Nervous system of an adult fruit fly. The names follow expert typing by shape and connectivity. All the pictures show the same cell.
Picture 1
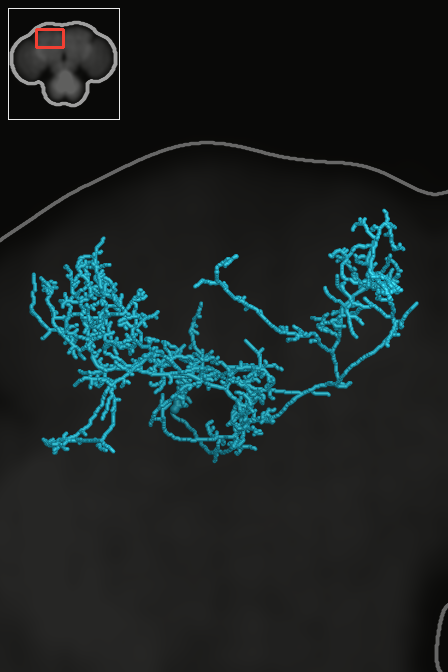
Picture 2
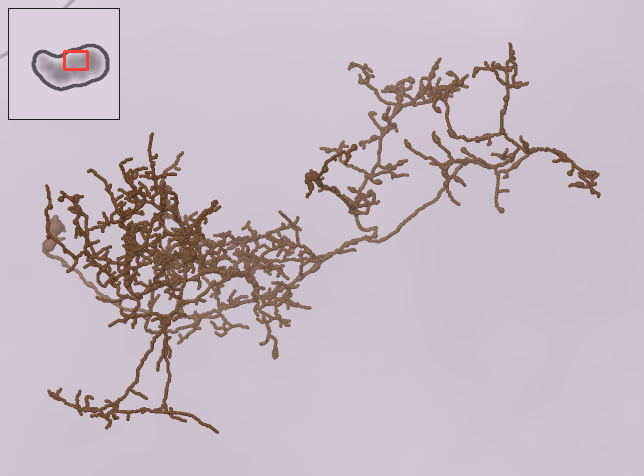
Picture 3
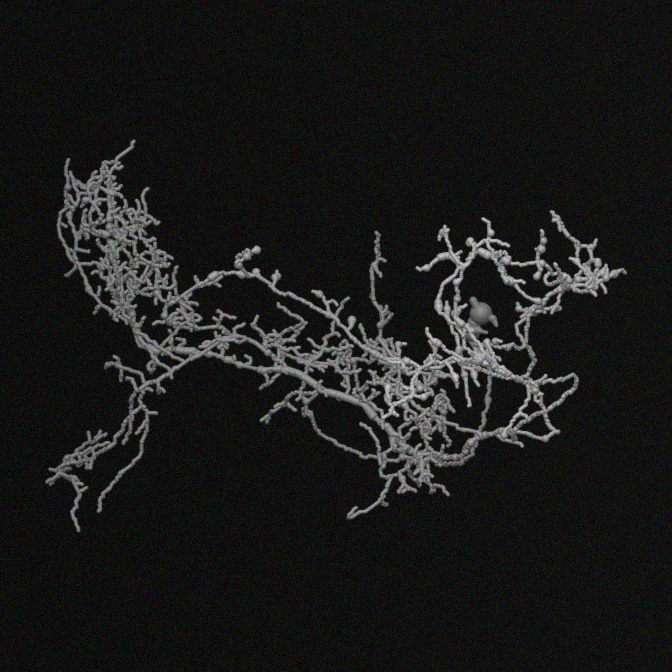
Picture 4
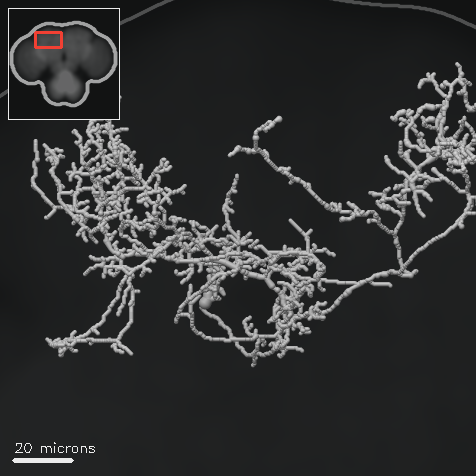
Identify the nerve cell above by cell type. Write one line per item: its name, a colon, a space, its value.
cell type: SMP579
